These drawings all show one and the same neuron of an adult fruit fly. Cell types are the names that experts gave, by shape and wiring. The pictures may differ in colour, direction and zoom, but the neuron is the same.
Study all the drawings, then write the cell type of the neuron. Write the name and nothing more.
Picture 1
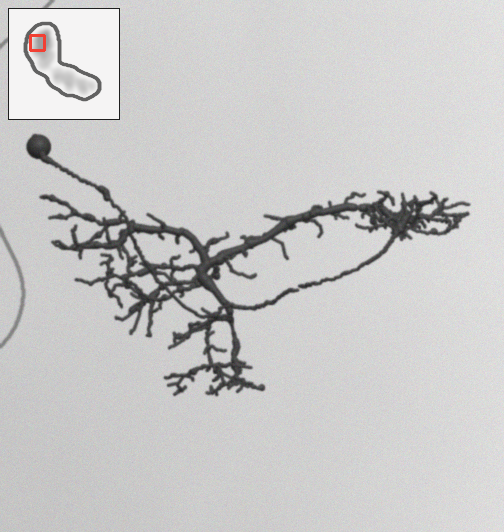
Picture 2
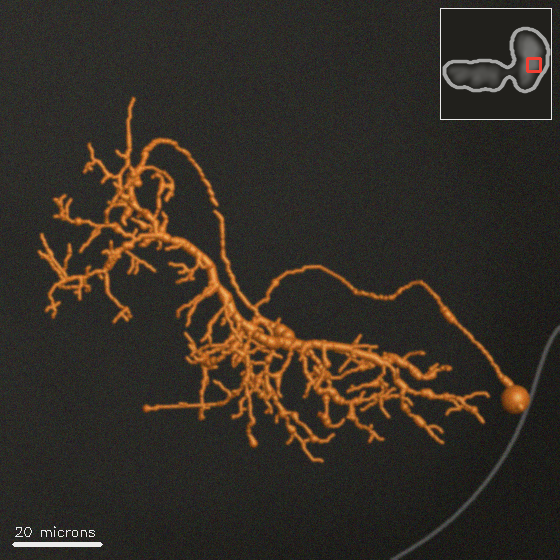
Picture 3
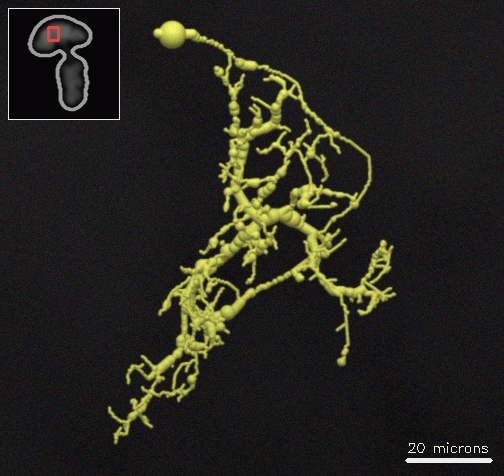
SAD064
